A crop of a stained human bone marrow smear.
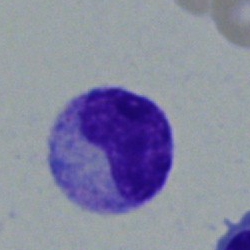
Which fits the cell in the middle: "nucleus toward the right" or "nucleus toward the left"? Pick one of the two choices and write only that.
Nucleus toward the right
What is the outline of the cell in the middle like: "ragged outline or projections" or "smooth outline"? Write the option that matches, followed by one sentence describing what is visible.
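Smooth outline. The cell outline is round and smooth.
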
